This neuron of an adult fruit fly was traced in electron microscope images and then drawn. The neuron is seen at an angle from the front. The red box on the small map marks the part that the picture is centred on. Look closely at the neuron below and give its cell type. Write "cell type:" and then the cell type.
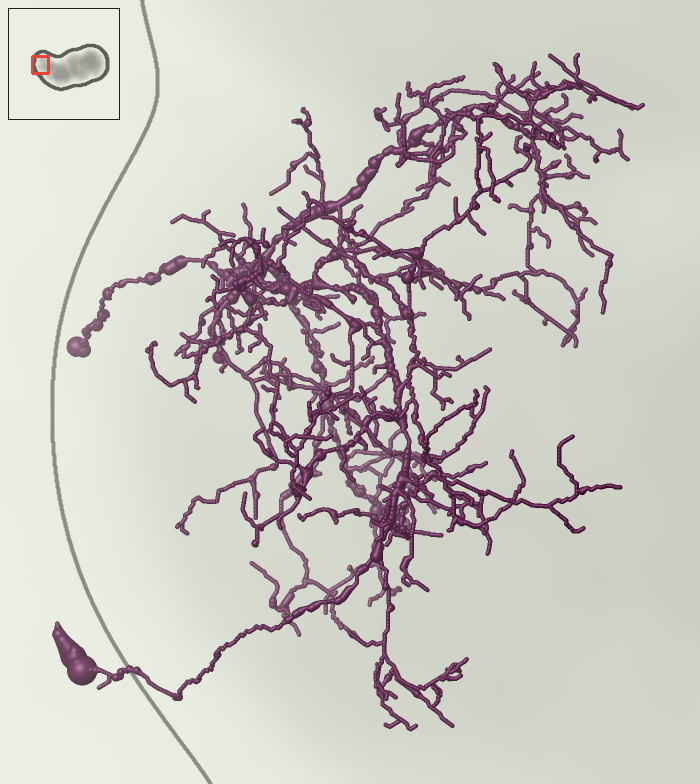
cell type: MNhl60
